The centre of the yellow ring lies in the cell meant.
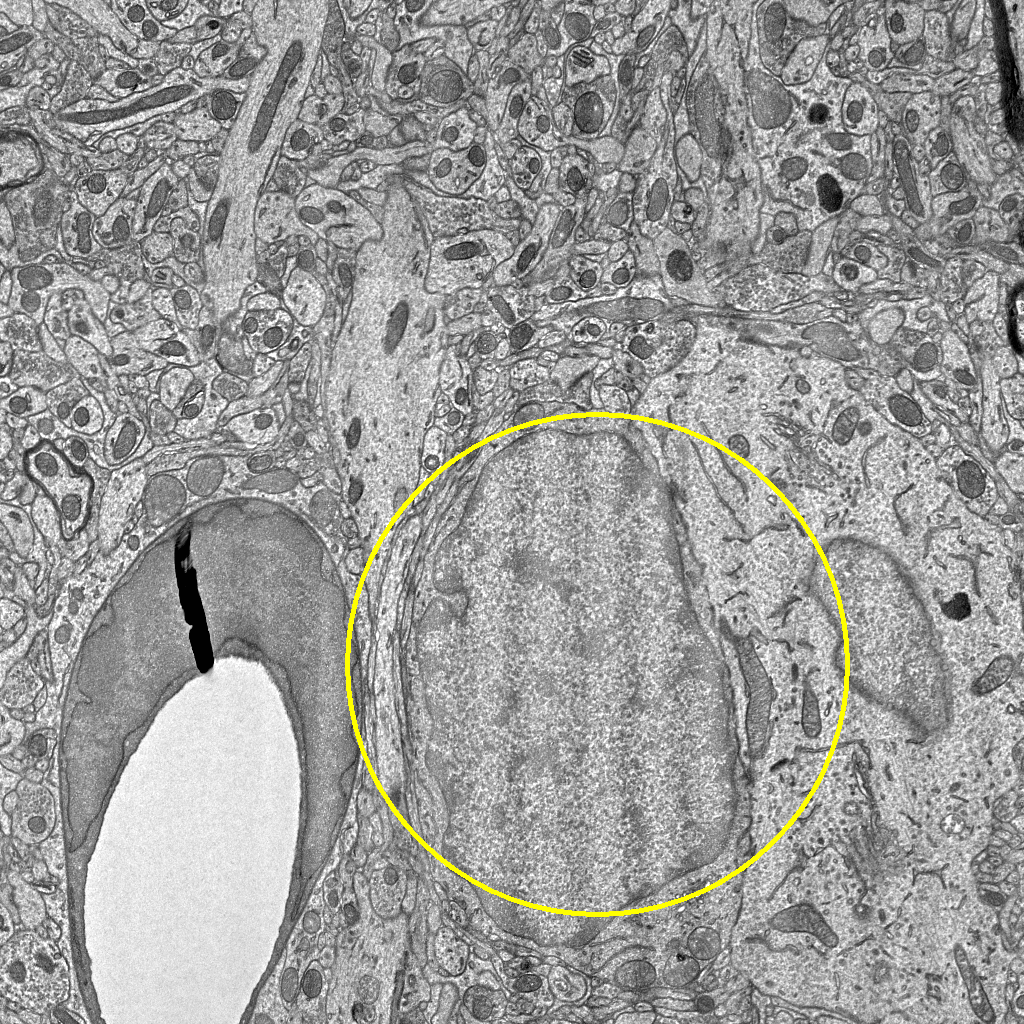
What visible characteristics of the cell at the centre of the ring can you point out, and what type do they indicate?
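An elongated oval nucleus has its long axis running from top to bottom. Many moderately dark, irregular chromatin patches are scattered through a paler nucleoplasm. A thin layer of slightly darker chromatin follows much of the envelope. Close against the right side of the nucleus lies an elongated mitochondrion. This cell is an oligodendrocyte.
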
